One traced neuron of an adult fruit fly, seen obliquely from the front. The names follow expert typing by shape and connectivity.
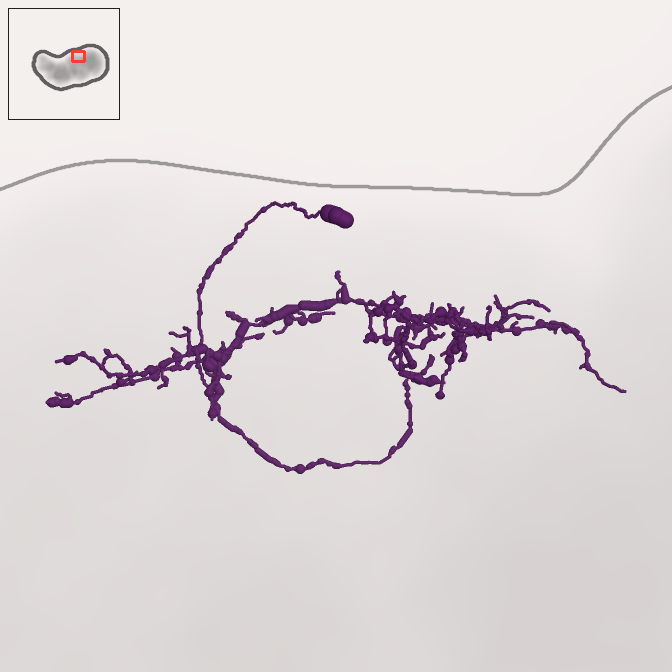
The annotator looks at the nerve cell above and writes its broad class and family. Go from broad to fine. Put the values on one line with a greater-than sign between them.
central-brain intrinsic neuron > hemilineage SMPpd1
